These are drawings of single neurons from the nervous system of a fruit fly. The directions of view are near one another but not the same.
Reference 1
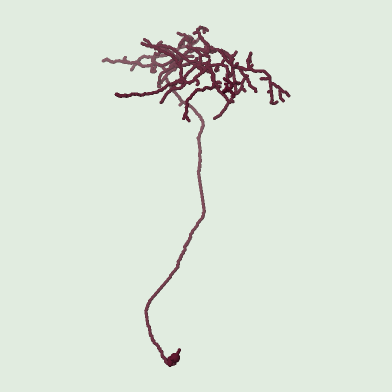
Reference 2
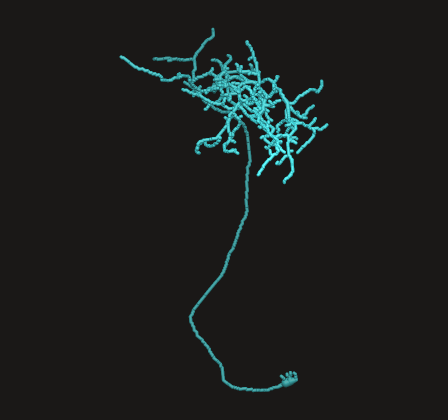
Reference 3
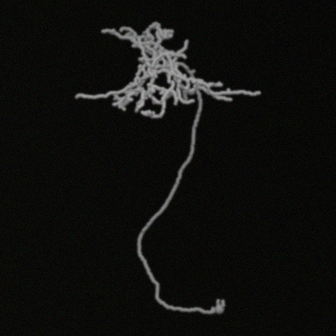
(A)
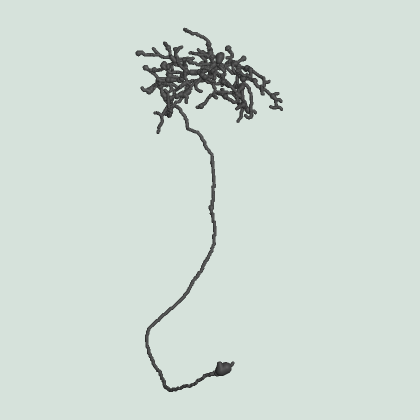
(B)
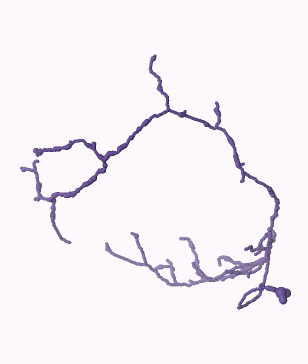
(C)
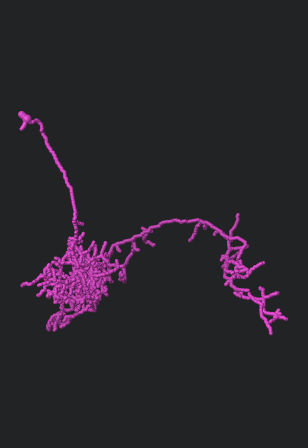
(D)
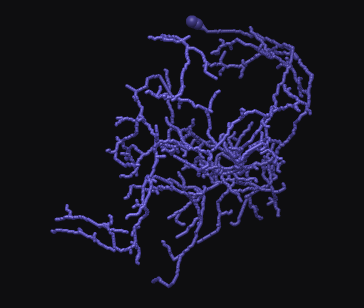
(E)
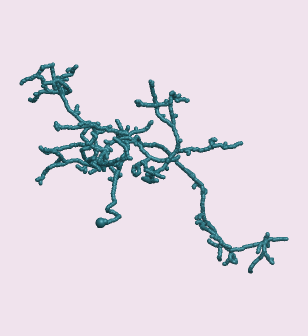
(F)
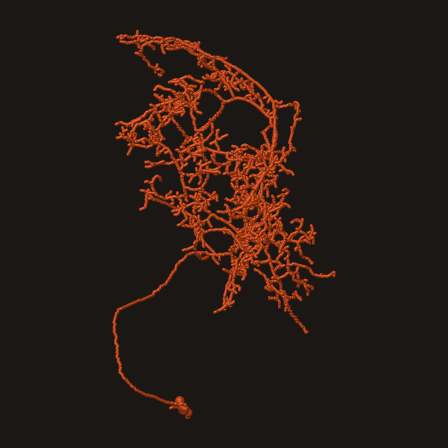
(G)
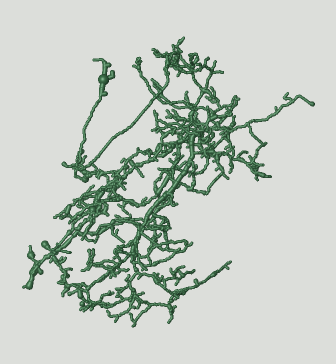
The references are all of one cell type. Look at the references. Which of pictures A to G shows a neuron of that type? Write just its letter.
A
